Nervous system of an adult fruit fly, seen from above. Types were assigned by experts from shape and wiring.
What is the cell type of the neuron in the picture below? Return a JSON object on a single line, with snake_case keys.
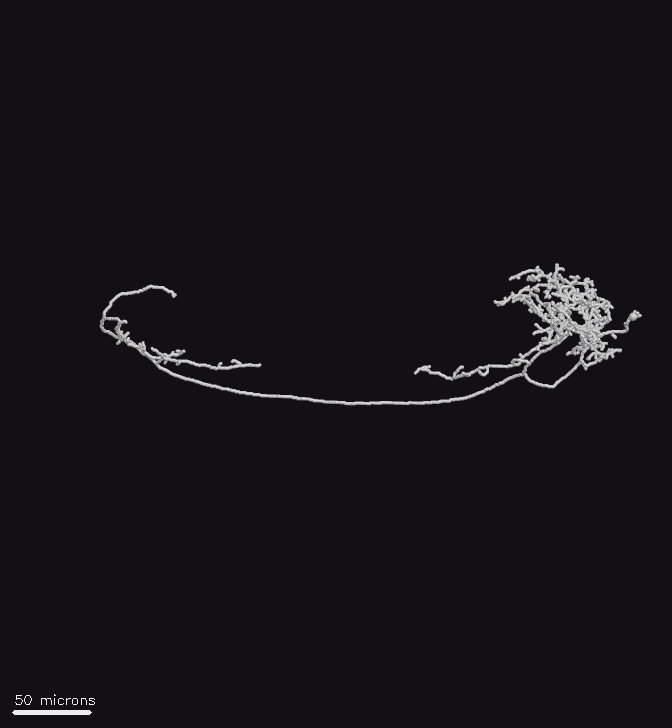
{"cell_type": "AVLP219_c"}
